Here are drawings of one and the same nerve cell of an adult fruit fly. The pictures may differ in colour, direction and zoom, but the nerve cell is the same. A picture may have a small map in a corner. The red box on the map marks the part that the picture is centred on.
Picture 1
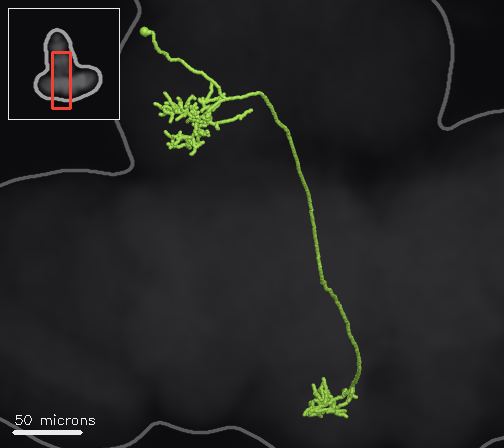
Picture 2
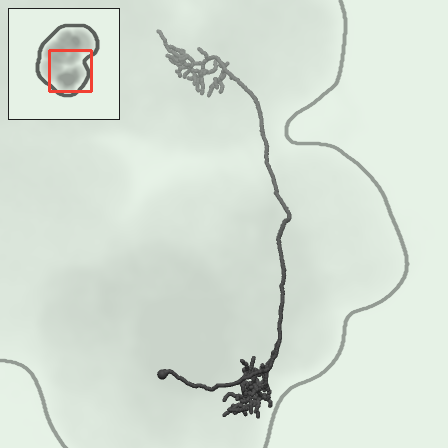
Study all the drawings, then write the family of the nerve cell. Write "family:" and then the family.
family: hemilineage 01B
